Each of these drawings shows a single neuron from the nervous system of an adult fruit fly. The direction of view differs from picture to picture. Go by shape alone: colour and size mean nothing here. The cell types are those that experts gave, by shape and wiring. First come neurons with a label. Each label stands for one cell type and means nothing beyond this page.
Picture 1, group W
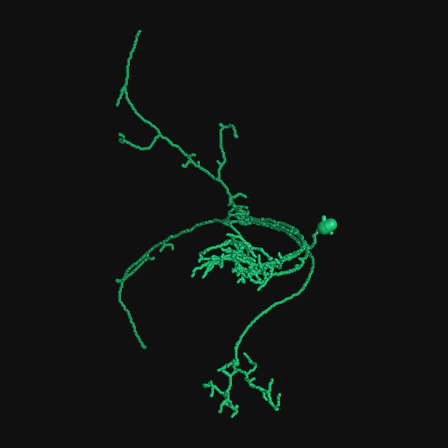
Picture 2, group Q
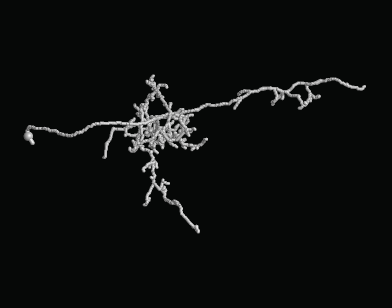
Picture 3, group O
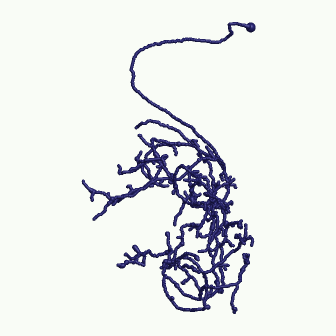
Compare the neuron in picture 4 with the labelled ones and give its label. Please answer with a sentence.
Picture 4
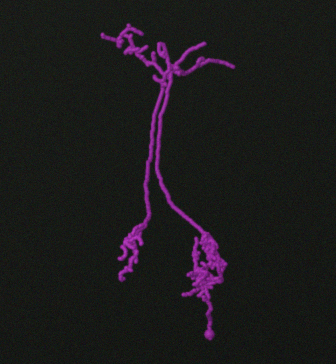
It belongs to group W.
